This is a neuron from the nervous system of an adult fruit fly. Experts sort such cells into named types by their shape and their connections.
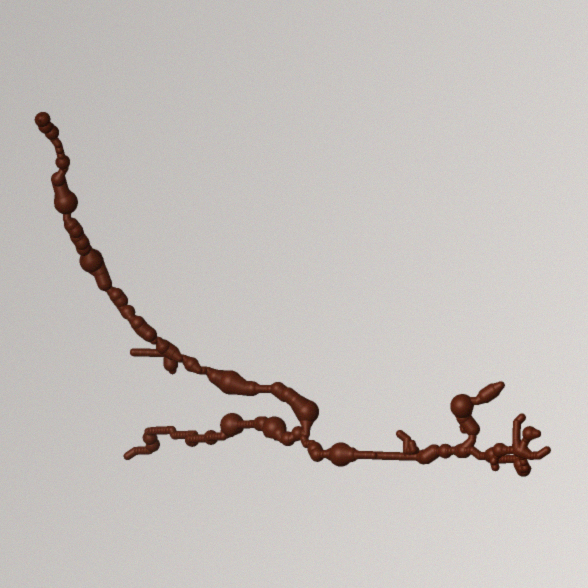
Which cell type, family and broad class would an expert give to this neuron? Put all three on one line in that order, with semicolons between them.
SNta45; class mechanosensory tactile; sensory neuron entering the nerve cord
